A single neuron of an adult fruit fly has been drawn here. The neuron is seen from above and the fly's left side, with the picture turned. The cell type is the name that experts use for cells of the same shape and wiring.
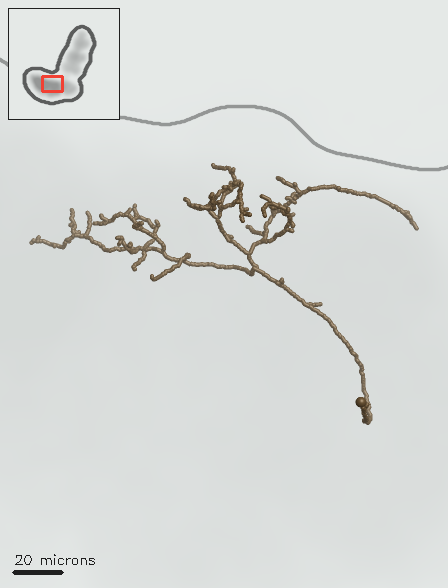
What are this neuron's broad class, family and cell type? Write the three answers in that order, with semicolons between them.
central-brain intrinsic neuron; hemilineage SLPal3_and_SLPal4_dorsal; SLP204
